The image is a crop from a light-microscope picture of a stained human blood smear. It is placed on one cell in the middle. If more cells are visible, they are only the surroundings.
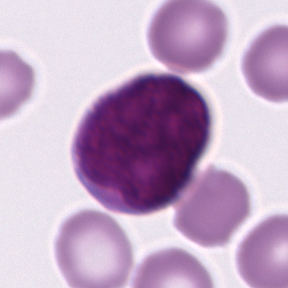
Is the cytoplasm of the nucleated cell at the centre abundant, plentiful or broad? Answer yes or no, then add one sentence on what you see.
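No. The cytoplasm forms only a thin rim, seen mainly at the lower left.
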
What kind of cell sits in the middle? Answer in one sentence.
The cell occupying the middle of the crop is a myeloblast.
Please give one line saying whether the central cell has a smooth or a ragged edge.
Smooth all around, the outline has no projections to report.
